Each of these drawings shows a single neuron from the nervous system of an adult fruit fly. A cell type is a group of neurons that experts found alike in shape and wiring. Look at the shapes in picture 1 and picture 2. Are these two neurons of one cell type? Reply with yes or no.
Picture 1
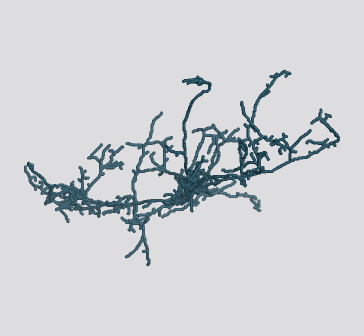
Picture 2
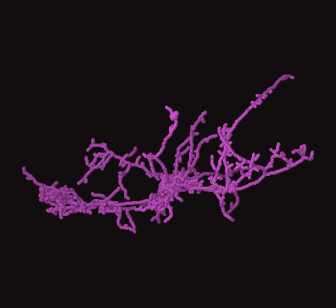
yes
